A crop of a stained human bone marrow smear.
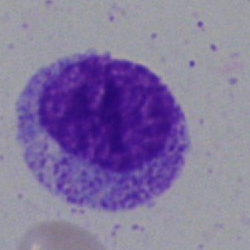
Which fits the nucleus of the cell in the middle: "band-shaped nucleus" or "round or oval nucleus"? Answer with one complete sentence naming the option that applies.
This cell has a nucleus shaped as a single compact round or oval mass.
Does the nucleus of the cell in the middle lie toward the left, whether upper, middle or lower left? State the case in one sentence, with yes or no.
No, on the right side of the cell lies its nucleus.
